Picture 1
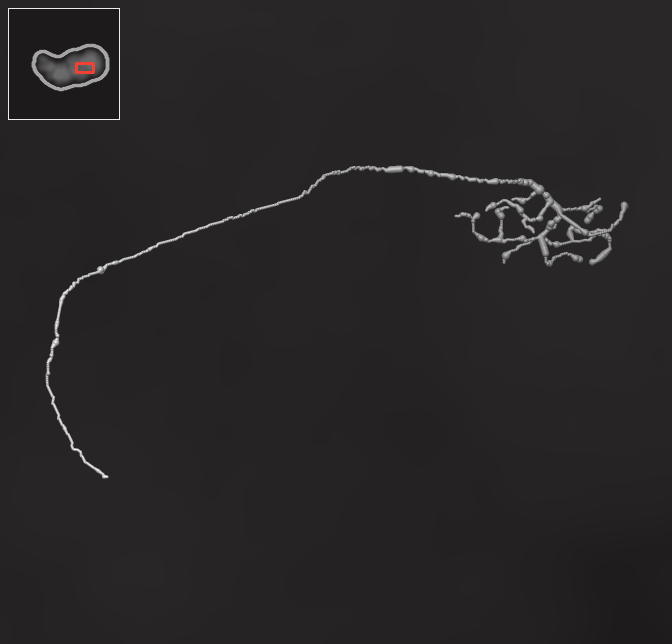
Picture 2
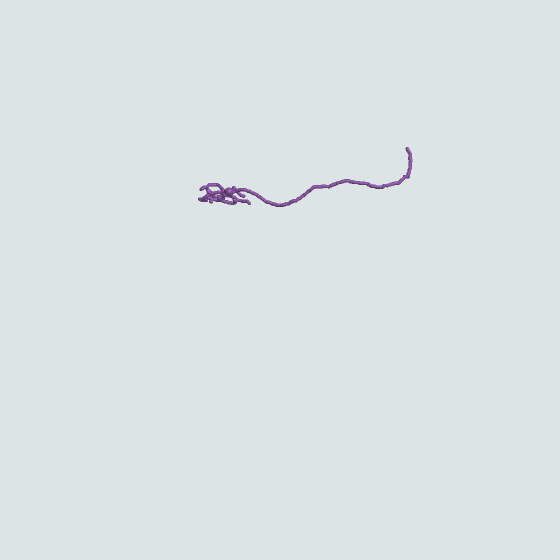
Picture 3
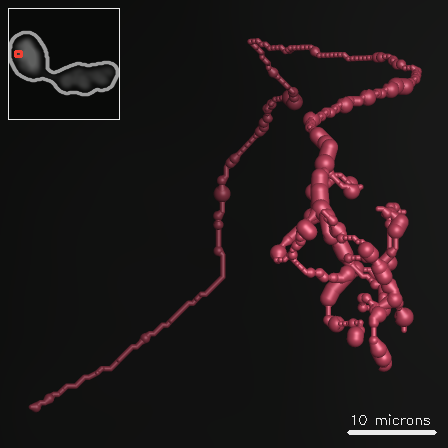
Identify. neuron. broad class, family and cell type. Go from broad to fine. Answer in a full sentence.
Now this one: A sensory neuron entering the brain of class olfactory, type ORN_DP1m.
